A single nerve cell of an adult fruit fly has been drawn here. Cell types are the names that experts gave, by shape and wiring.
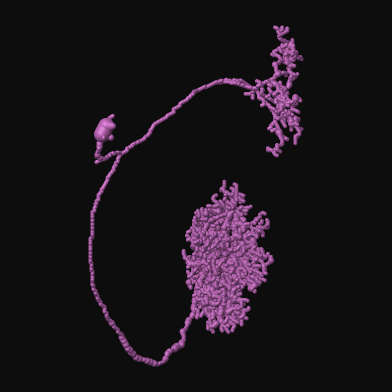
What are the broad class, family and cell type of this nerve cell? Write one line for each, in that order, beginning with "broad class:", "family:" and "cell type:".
broad class: optic-lobe intrinsic neuron
family: MeLo
cell type: MeLo9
